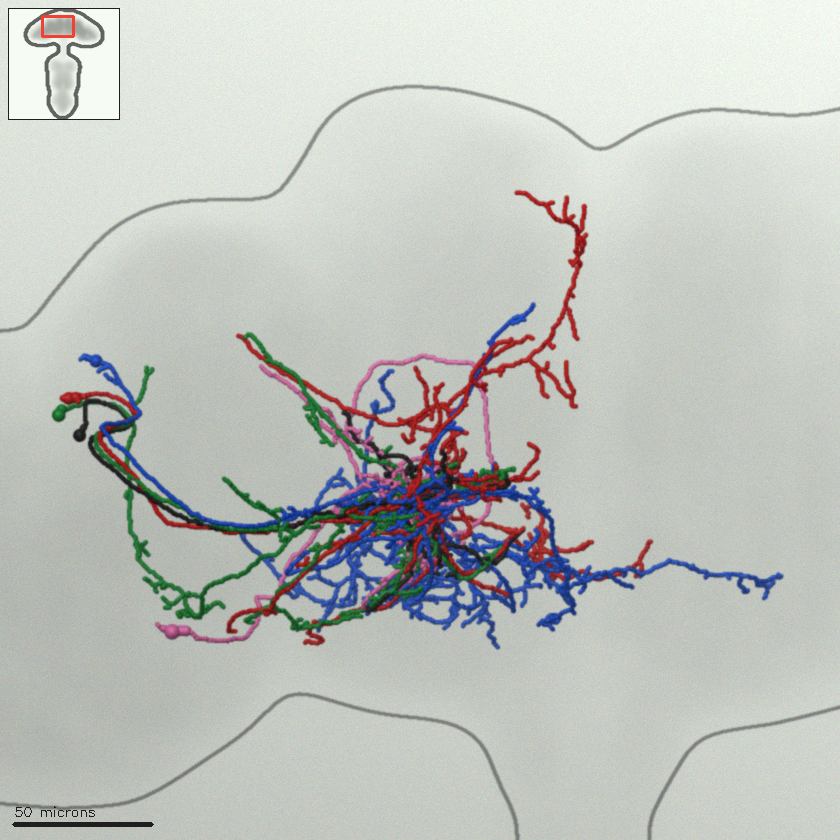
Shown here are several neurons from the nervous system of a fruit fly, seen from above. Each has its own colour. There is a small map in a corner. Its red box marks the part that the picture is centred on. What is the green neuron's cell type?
CL014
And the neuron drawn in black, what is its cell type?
CL013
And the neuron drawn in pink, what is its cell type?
CL314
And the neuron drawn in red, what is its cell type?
CL010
